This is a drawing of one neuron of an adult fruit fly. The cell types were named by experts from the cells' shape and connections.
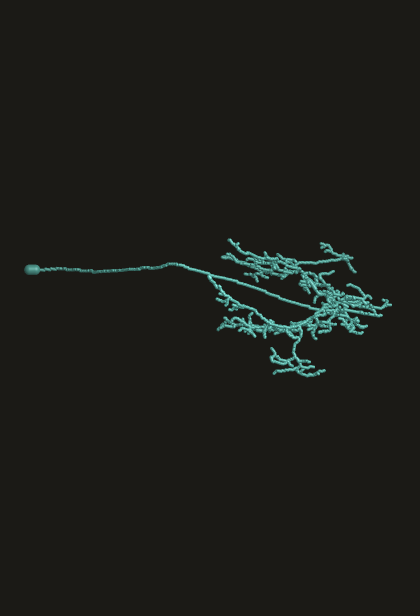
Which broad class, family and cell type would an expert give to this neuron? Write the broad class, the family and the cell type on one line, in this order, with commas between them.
nerve-cord intrinsic neuron, hemilineage 00A, IN00A058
